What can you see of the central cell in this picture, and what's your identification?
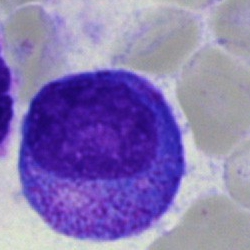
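A round, smooth outline encloses a nucleus that fills roughly the upper two-thirds of the cell. The nuclear chromatin stains deep violet. Many fine pink-purple granules lie in the cytoplasm. It is a promyelocyte.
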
